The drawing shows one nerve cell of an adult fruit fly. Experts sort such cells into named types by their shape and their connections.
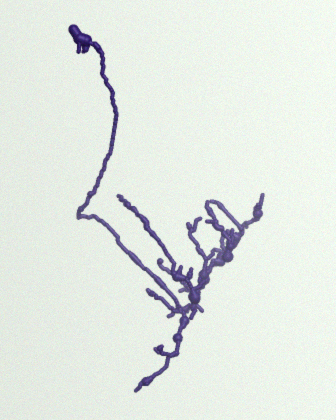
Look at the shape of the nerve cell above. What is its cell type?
Dm-DRA2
